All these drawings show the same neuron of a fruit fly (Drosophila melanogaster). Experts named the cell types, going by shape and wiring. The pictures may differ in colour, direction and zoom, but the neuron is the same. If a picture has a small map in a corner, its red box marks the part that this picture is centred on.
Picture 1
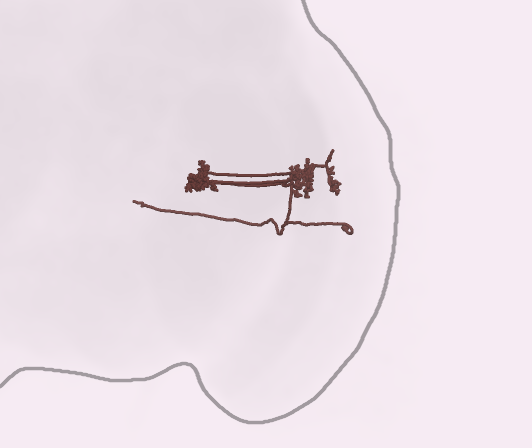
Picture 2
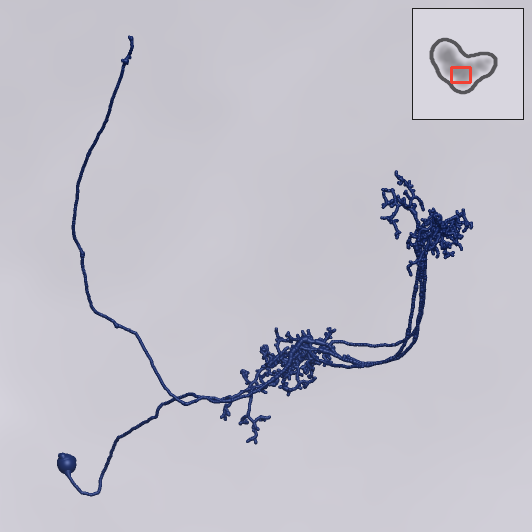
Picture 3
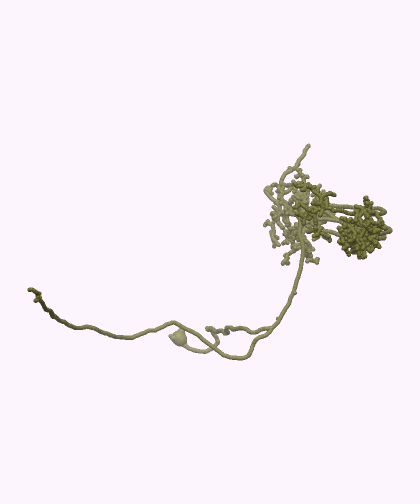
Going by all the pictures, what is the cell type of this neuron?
TmY14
